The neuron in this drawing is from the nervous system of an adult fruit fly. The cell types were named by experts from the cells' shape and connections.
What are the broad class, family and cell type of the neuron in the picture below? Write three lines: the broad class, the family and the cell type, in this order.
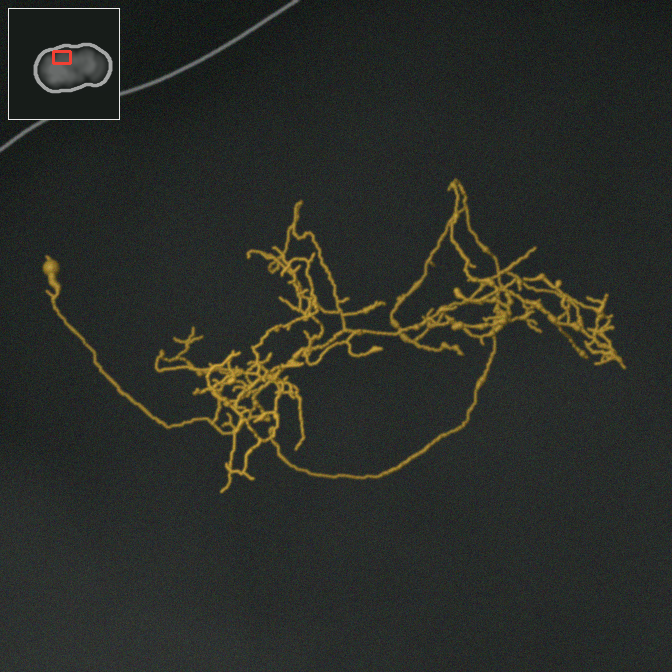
central-brain intrinsic neuron
hemilineage SLPal1
LHAD1f3_b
